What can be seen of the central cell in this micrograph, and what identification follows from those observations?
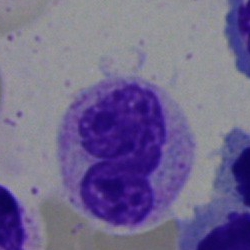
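Of the nuclear lobes, the upper one is larger than the lower. The chromatin is dark purple and coarsely clumped. A moderate rim of pale lilac cytoplasm surrounds the nucleus and contains fine pinkish-purple granules. This is a band neutrophil.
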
